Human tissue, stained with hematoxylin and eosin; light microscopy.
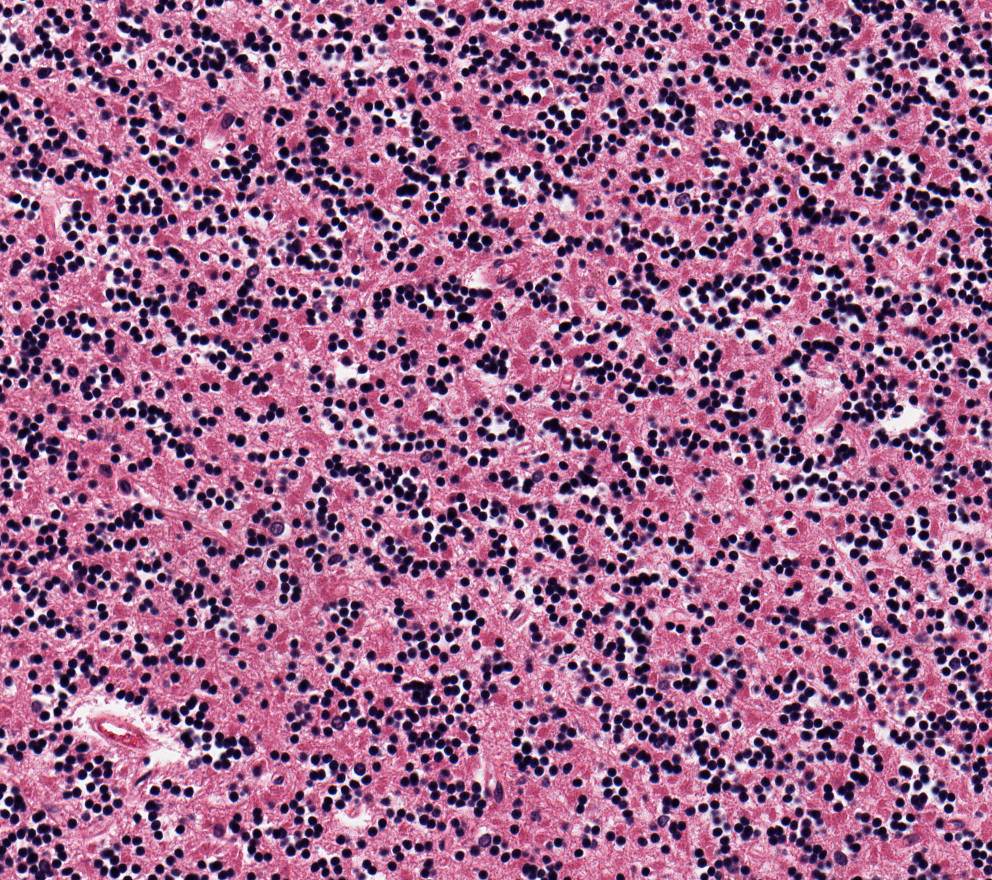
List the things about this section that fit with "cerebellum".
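This section is cerebellum.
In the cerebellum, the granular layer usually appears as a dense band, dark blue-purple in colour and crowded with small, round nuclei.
That agrees with the nuclei here: most are small, round and darkly stained, with almost no cytoplasm visible around them. Between the clusters of these nuclei, throughout the field, lie irregular pink patches that are finely fibrillary and poor in cells. A few scattered cells have oval nuclei that are larger and paler than the dark round nuclei around them. In the lower left there is a small blood vessel containing red blood cells.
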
